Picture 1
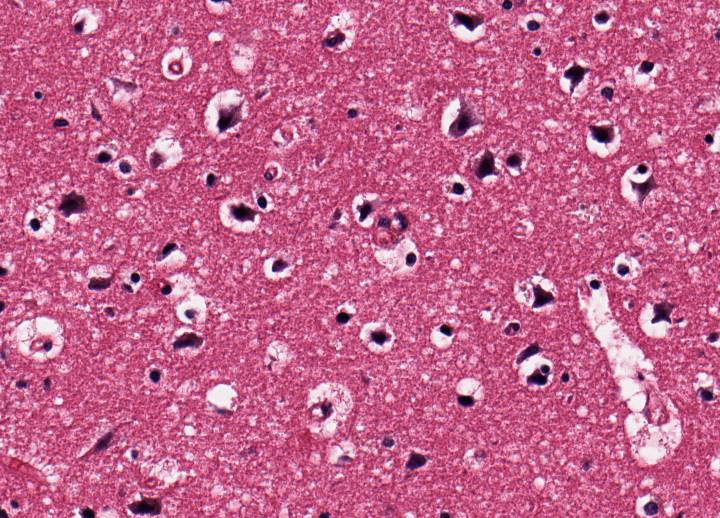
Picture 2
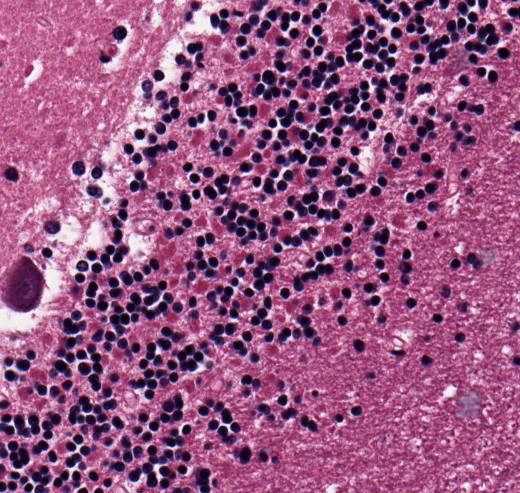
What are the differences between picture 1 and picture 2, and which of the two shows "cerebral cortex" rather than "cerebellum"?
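The cerebral cortex is in picture 1 and the cerebellum in picture 2. In the cerebral cortex, cells lie scattered singly and fairly evenly across a continuous pink background, forming no layers, glands or other organized units. That background is finely granular and riddled with many tiny clear vacuoles. Its larger cells are angular to triangular, dark purple and shrunken-looking, with numerous small, round, dark nuclei with little cytoplasm scattered among them. The cerebellum instead shows a broad band of densely crowded small, round nuclei, deeply stained with haematoxylin and with little cytoplasm, running diagonally from lower left toward upper right. Small pale pink patches free of nuclei lie scattered within this band. One large cell body with abundant purple cytoplasm sits at the left edge, a little below the middle.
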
